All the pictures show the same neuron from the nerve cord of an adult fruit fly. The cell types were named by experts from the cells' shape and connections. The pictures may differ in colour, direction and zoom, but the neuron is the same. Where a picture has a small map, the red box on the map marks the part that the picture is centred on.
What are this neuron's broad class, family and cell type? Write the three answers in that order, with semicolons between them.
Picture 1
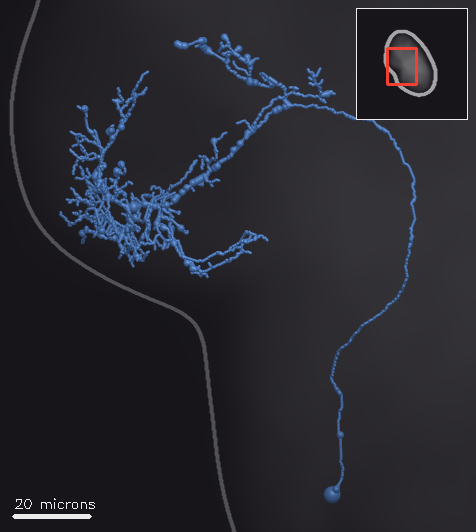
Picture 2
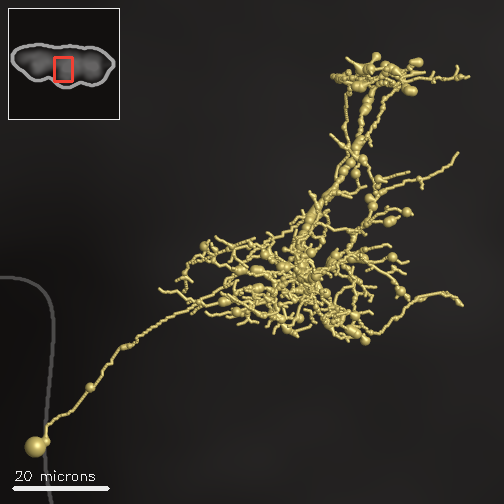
nerve-cord intrinsic neuron; hemilineage 12B; IN12B059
